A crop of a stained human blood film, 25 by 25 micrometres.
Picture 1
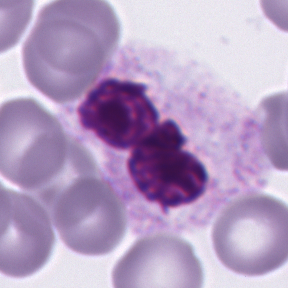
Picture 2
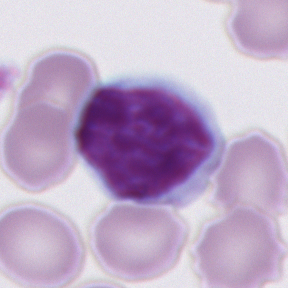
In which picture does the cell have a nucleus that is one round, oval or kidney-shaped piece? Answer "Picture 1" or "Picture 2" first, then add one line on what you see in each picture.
Picture 2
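Picture 1: The nucleus has two lobes, one upper left and one lower right.
Picture 2: The nucleus is a single rounded mass without lobes.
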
